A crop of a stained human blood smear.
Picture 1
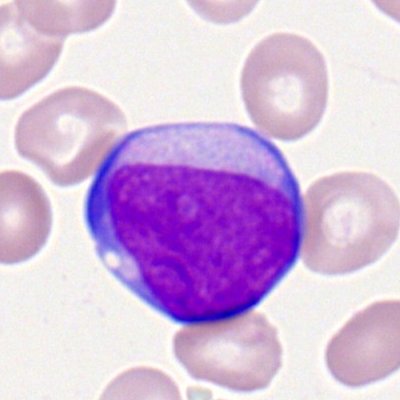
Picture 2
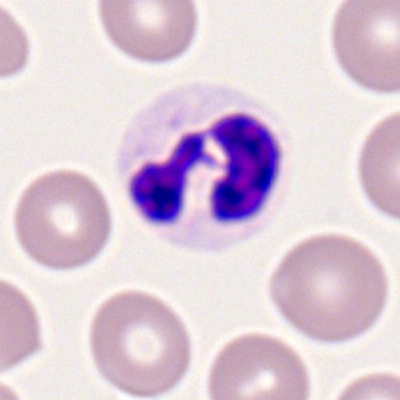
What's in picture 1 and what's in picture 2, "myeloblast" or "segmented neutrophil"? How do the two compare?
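Identification: picture 1 is a myeloblast, picture 2 a segmented neutrophil. Outline: both cells are smooth and round, the myeloblast roughly so and without surface projections. Nucleus: in the myeloblast it fills most of the cell and has a nearly straight upper border; in the segmented neutrophil the largest lobe lies on the right side.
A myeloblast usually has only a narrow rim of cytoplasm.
Chromatin: the segmented neutrophil's is deep purple and coarsely clumped, with no nucleoli to be seen.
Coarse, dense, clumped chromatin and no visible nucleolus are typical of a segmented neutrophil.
Cytoplasm: the myeloblast's is a deeper blue at the cell edge than beside the upper border of the nucleus, with a few small clear spots at the lower left, whereas the segmented neutrophil's is plentiful, pale pinkish-lilac and free of coarse orange-red granules.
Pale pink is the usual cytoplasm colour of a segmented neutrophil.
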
